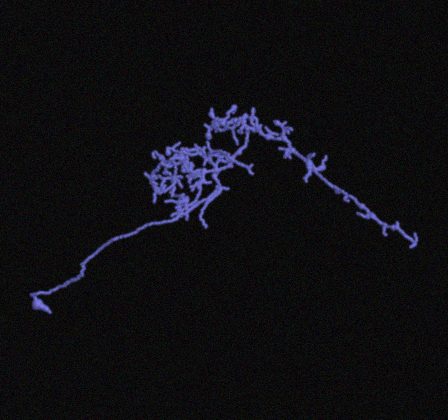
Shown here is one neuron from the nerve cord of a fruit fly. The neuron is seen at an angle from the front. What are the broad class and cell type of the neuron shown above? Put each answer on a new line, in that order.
nerve-cord intrinsic neuron
INXXX426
